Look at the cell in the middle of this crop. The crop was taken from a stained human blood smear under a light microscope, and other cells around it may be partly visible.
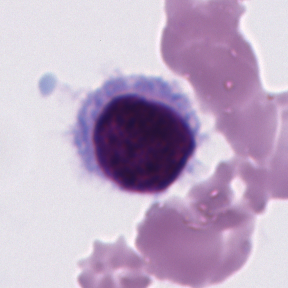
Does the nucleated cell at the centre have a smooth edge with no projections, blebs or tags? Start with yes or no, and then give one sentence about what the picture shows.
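No. The cell's border is ragged with many fine hair-like projections all around it.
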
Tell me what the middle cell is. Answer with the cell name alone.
hairy cell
